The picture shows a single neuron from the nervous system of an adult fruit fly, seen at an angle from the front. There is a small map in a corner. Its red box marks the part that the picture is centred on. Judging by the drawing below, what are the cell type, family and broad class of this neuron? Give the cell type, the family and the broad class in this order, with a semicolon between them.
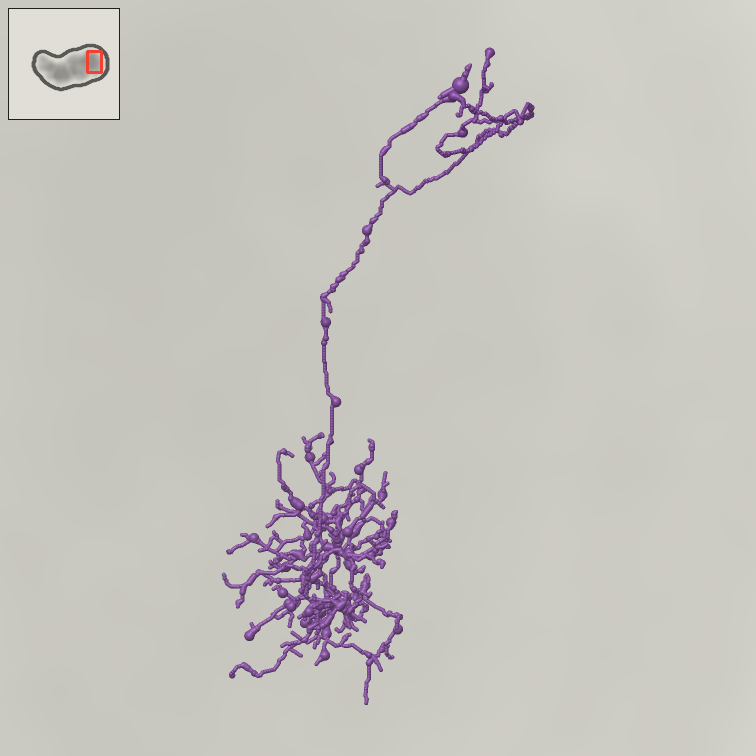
LC10b; hemilineage VPNd2; visual projection neuron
